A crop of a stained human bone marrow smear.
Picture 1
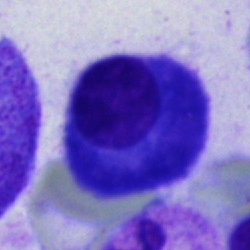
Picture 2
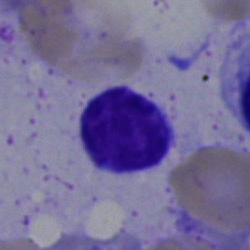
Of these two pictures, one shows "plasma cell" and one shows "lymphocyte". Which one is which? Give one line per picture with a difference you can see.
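Picture 1 is a plasma cell. The cytoplasm is abundant and deep blue.
Picture 2 is a lymphocyte. Little or no cytoplasm is visible around the nucleus.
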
